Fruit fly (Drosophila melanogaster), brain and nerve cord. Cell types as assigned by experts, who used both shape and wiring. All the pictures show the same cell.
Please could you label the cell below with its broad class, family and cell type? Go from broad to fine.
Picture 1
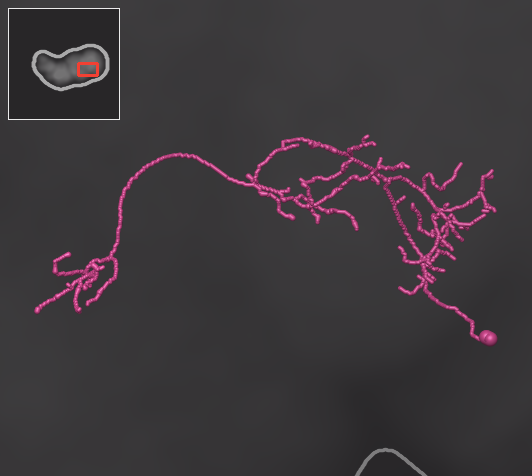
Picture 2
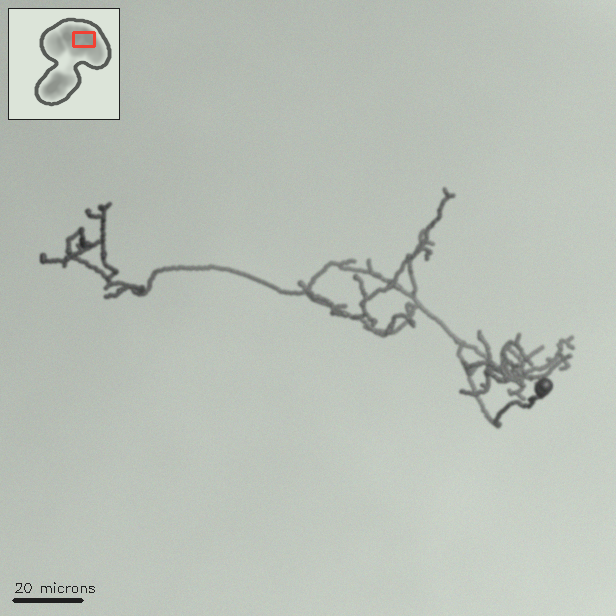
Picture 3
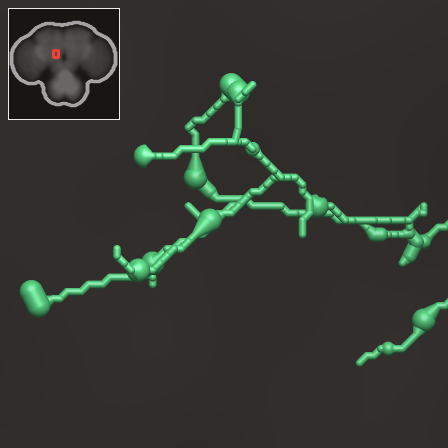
central-brain intrinsic neuron; hemilineage ALv2; v2LN42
